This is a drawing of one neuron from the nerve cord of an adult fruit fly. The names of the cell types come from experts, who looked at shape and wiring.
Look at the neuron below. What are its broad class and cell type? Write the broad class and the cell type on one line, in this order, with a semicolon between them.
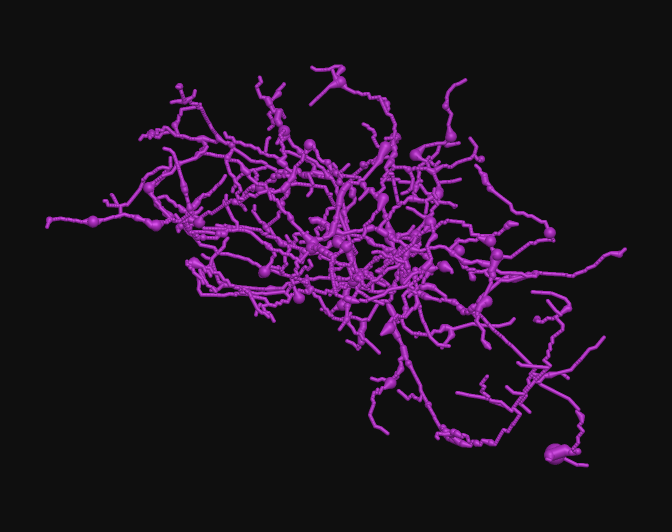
nerve-cord intrinsic neuron; INXXX474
